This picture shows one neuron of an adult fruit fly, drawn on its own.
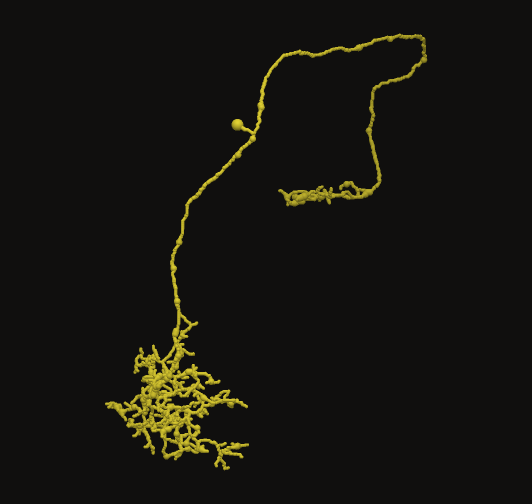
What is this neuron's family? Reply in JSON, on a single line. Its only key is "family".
{"family": "MeLo"}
